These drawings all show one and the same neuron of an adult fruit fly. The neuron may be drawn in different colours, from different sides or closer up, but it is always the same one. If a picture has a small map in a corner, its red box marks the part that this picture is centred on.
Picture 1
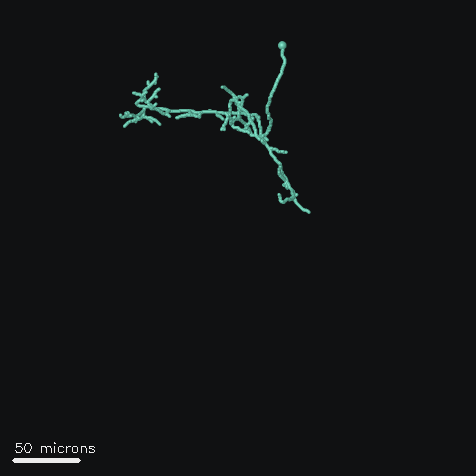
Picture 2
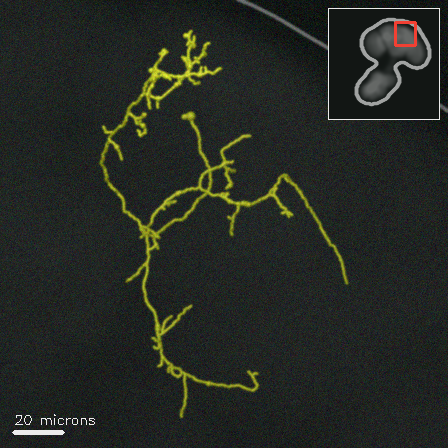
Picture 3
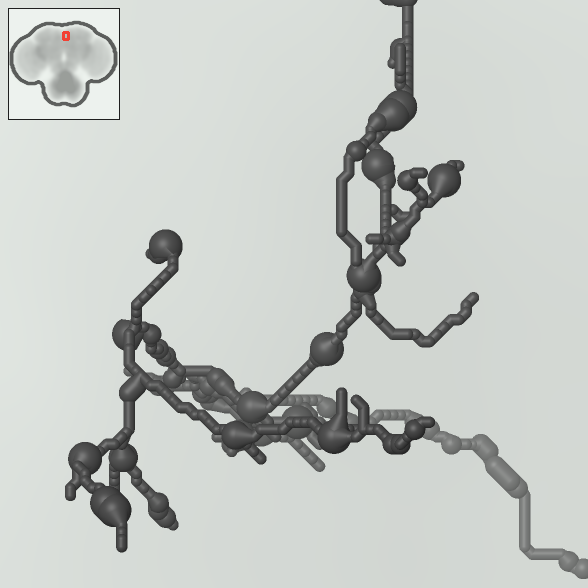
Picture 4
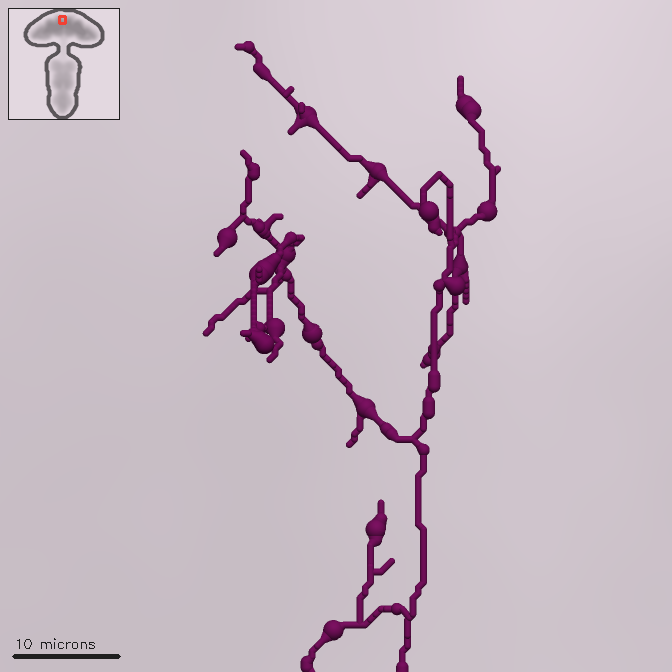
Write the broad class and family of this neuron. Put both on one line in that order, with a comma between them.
central-brain intrinsic neuron, hemilineage CLp1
